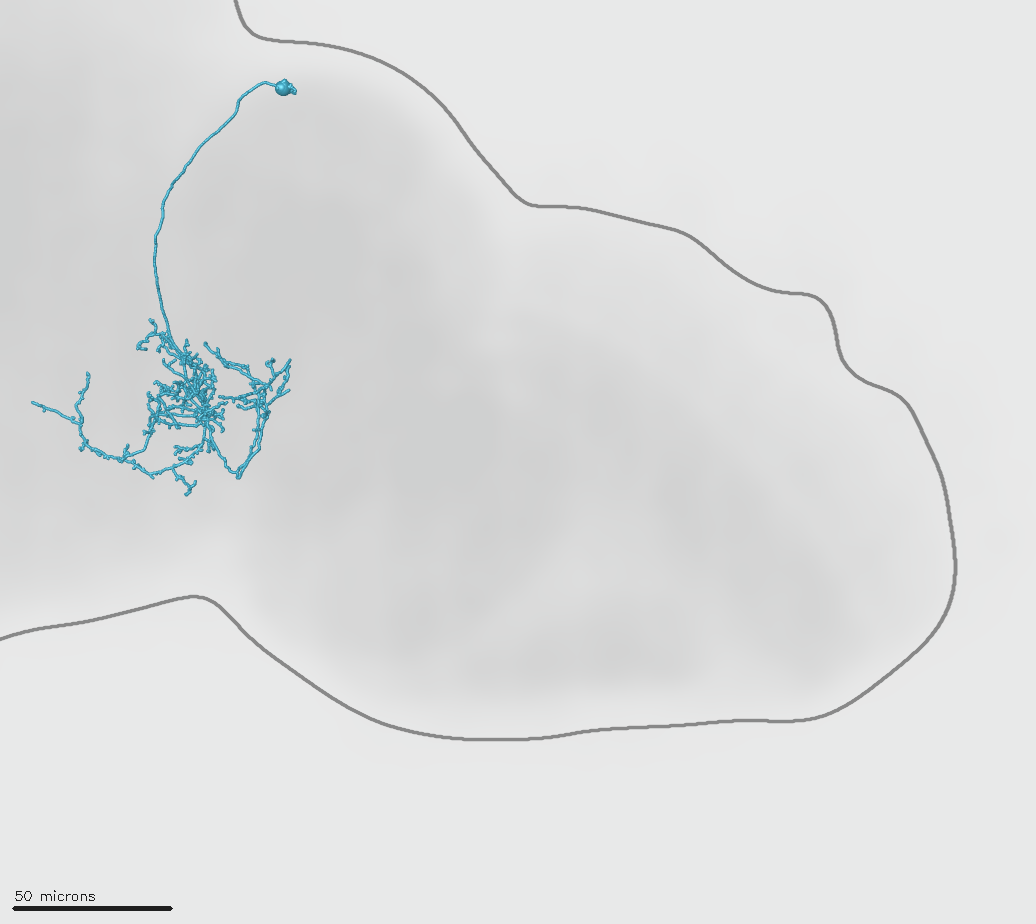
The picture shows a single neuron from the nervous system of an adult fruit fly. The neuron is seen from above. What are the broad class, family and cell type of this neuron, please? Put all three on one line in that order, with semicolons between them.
central-brain intrinsic neuron; hemilineage WEDa2; WED030_a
